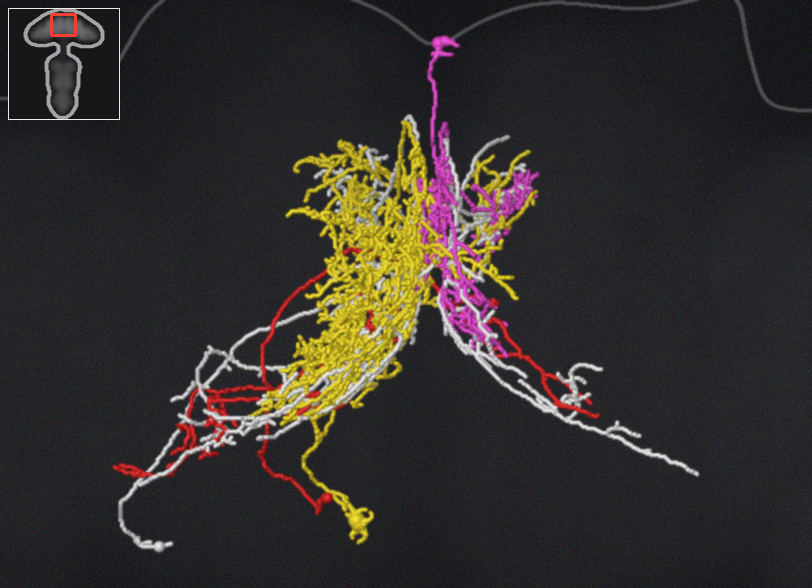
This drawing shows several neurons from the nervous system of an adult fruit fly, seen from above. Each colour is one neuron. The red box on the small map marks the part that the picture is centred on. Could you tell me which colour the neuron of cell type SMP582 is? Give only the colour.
white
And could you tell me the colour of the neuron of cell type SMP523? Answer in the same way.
red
